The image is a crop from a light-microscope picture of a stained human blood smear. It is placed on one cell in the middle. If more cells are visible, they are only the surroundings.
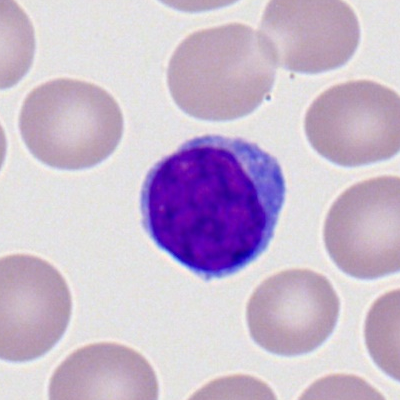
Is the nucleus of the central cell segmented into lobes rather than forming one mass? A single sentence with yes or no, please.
No, there is a single compact nucleus in this cell, round, oval or kidney-shaped.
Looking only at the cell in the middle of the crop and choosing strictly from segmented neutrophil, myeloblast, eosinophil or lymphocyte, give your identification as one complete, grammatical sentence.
The cell the crop is centered on is a lymphocyte.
